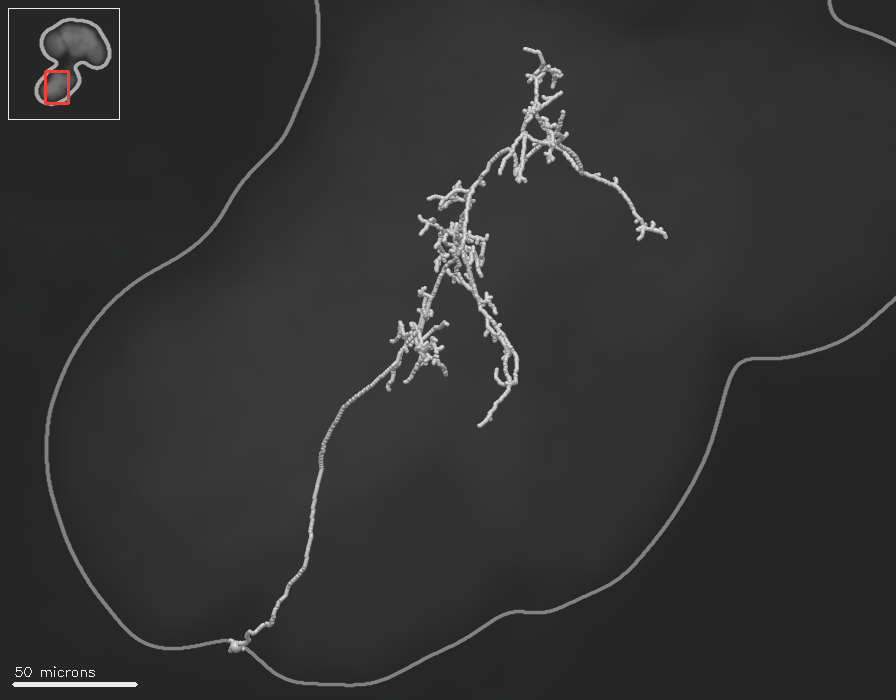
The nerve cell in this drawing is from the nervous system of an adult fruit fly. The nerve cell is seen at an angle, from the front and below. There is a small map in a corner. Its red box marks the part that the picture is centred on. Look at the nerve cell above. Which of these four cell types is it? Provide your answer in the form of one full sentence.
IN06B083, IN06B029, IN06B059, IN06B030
To this neuron applies the cell type name IN06B083.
